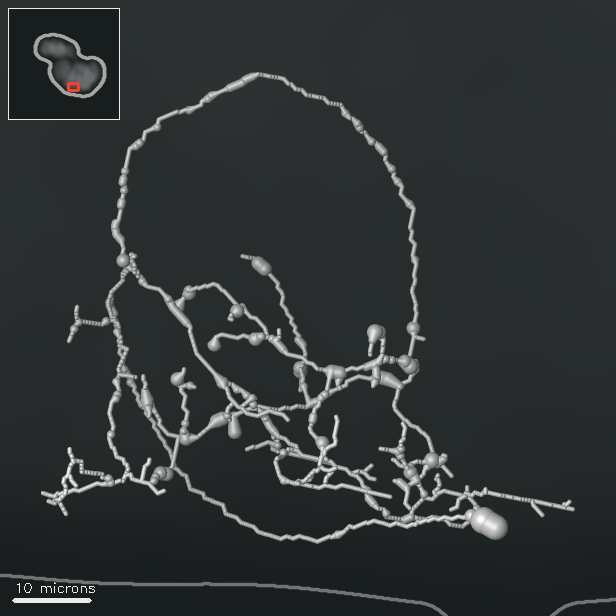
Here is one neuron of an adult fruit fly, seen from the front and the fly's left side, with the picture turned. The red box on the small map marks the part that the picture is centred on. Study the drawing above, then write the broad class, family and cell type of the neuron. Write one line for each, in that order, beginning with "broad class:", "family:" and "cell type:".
broad class: central-brain intrinsic neuron
family: hemilineage SMPpd1
cell type: SMP352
